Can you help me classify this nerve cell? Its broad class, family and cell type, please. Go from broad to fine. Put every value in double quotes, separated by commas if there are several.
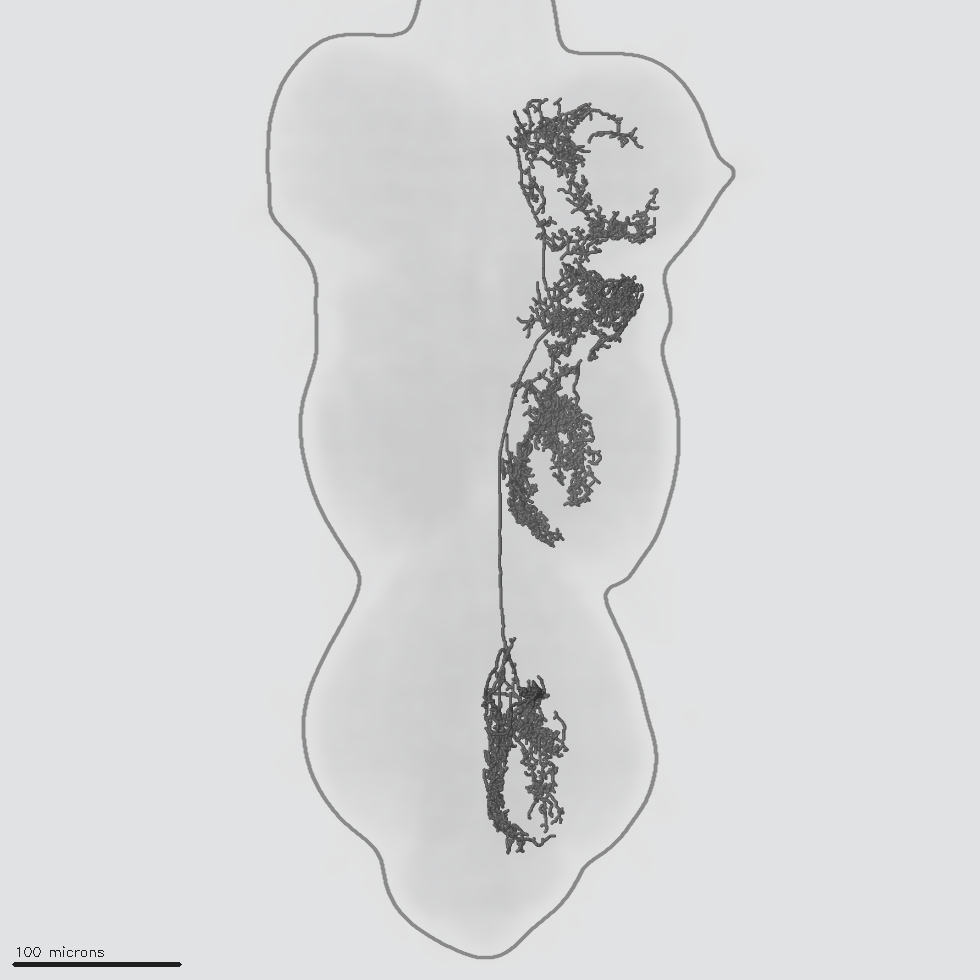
"nerve-cord intrinsic neuron", "hemilineage 01B", "IN01B001"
